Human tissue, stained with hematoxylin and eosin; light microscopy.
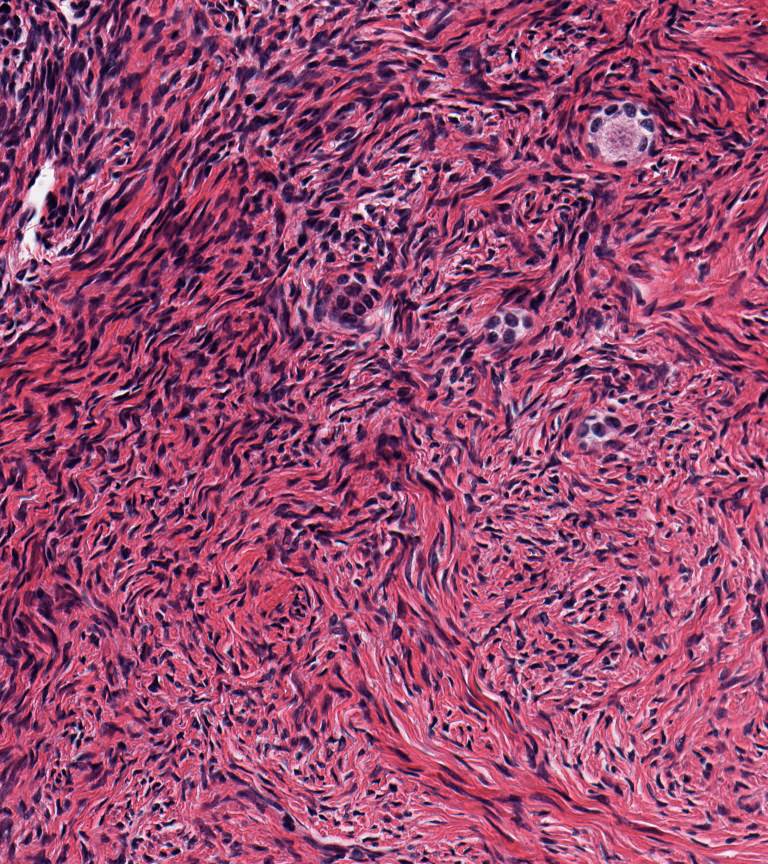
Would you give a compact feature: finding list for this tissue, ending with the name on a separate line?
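Cellularity: dense spindle cell proliferation filling the field
Stroma: pink and collagenous
Arrangement: short intersecting bundles forming whorls, not long parallel fascicles
Nuclei: dark, slender, elongated, ends tapered or wavy
Epithelial cells: a few small round clusters, upper centre and upper right
Name: ovary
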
